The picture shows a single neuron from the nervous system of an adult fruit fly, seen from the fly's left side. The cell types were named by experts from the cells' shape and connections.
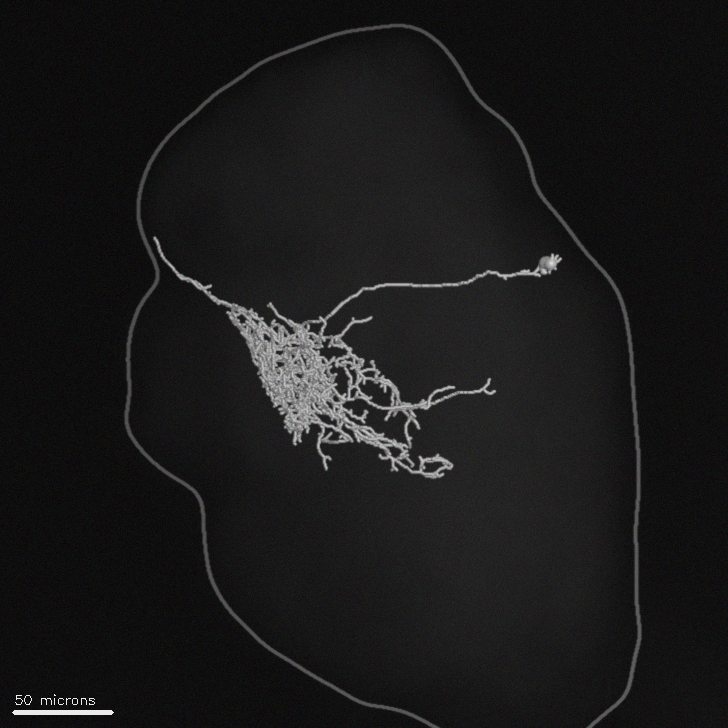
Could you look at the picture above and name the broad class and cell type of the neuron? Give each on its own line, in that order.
central-brain intrinsic neuron
LAL170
